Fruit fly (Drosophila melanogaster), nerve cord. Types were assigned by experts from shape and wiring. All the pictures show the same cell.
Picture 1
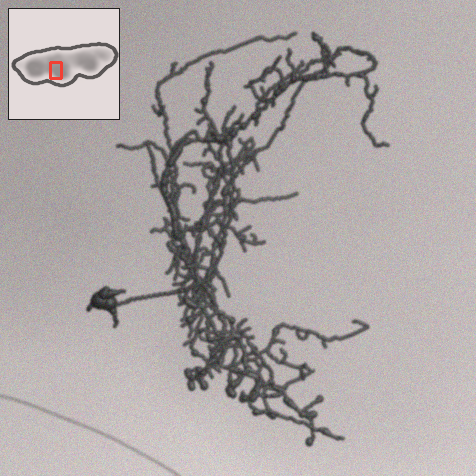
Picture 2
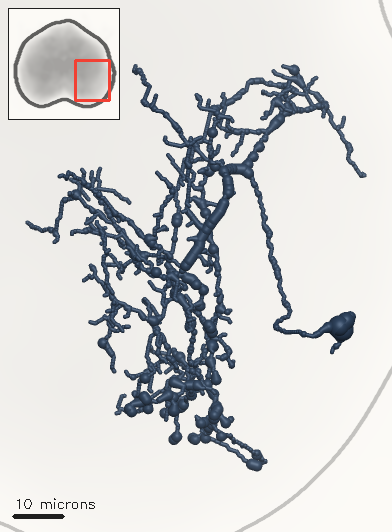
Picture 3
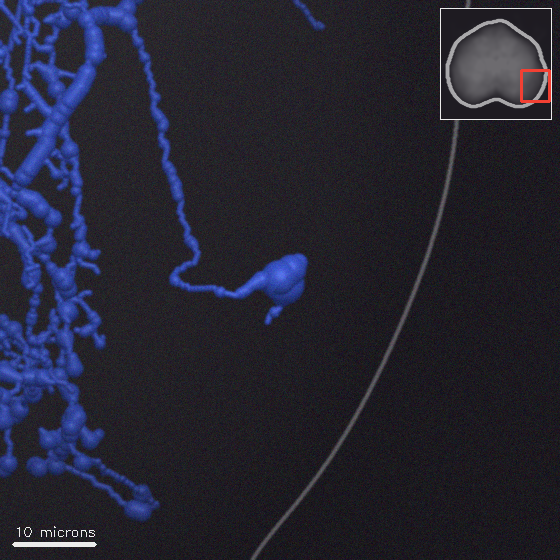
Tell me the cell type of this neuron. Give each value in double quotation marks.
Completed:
"IN08A024"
